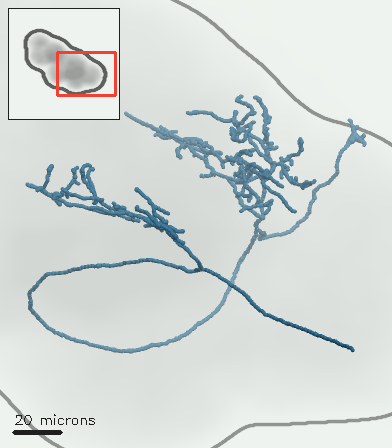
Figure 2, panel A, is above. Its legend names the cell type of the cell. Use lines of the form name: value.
cell type: ANXXX200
